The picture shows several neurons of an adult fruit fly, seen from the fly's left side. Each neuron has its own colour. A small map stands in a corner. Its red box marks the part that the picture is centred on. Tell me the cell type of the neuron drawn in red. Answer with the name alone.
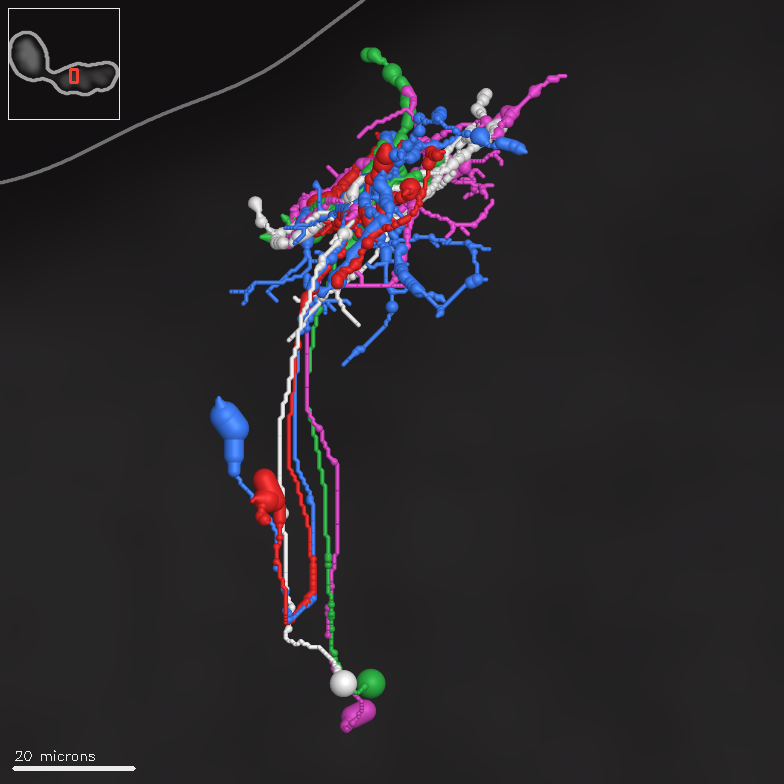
IN03B086_c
